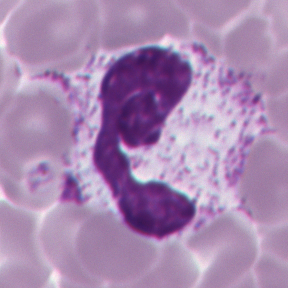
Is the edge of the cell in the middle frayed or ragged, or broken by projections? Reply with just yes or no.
Yes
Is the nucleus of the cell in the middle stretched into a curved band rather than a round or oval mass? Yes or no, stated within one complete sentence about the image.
Yes, a curved band without separate lobes is the shape of the nucleus.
